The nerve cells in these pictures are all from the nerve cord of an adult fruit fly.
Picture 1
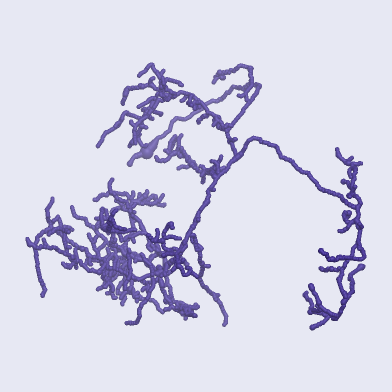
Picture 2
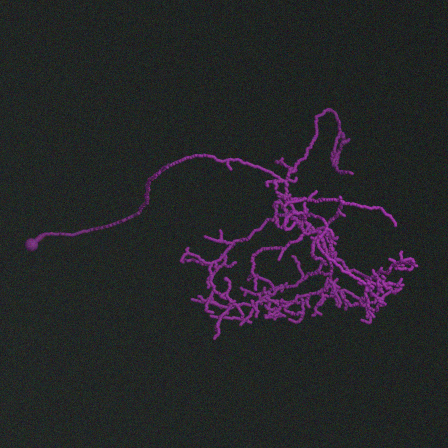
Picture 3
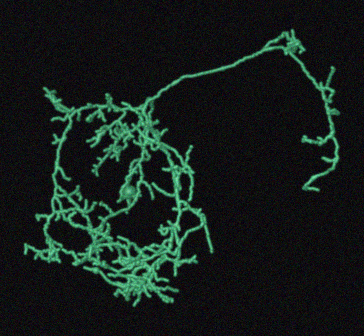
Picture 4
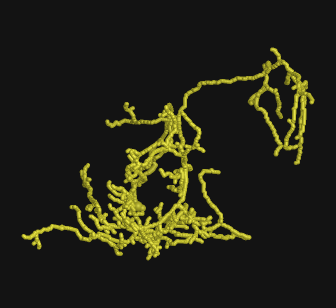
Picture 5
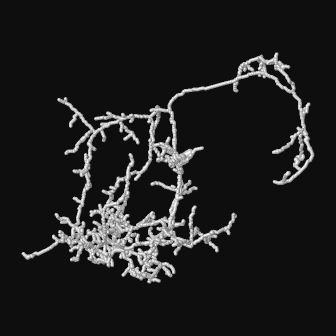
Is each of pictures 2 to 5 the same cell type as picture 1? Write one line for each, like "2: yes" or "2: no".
2: no
3: yes
4: yes
5: yes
